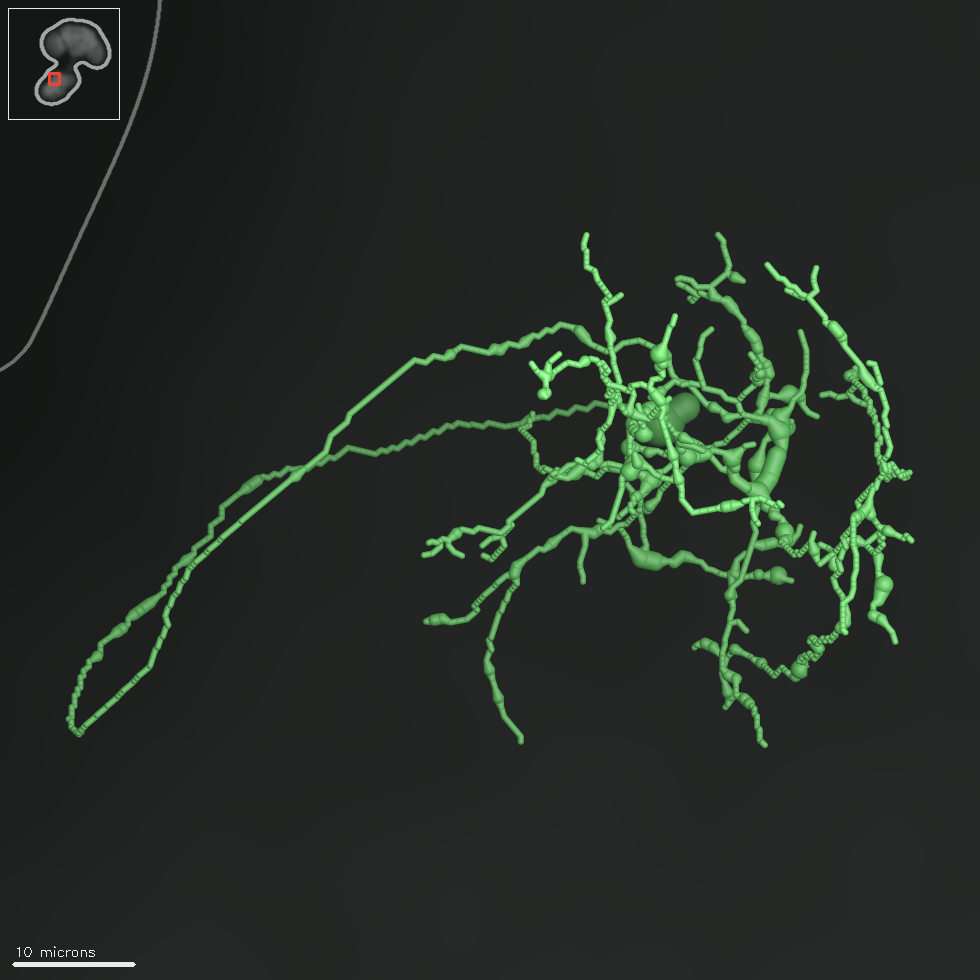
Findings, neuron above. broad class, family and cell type: nerve-cord intrinsic neuron; hemilineage 11B; IN11B022_d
